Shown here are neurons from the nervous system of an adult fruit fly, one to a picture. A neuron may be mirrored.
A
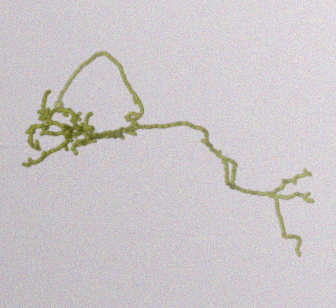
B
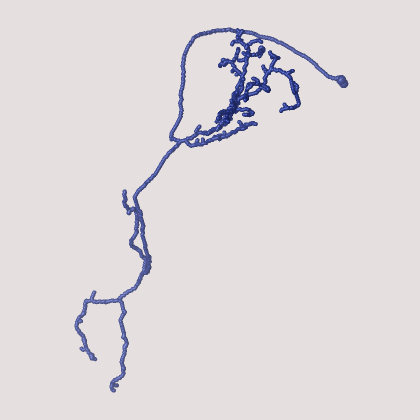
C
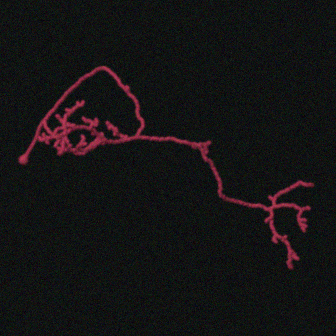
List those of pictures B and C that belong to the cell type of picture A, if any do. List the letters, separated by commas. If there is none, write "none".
B, C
